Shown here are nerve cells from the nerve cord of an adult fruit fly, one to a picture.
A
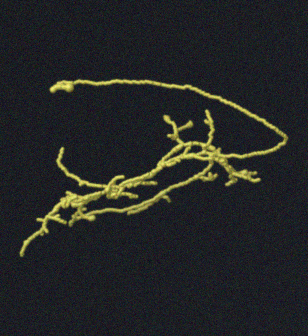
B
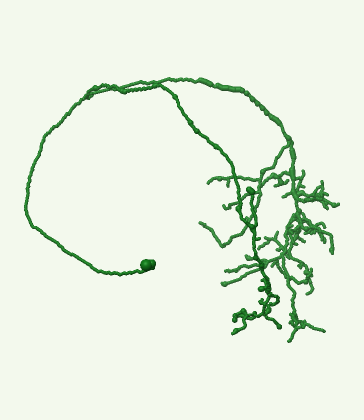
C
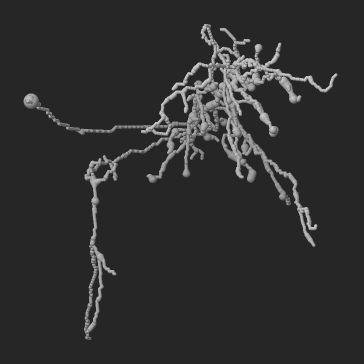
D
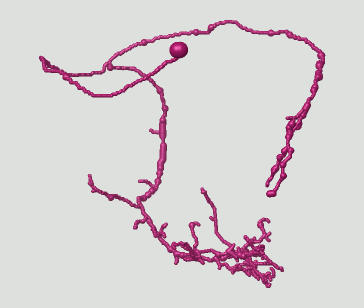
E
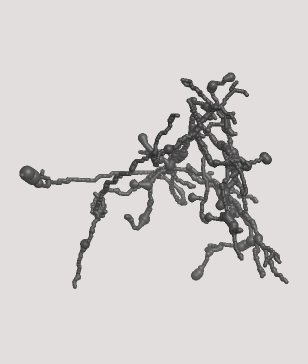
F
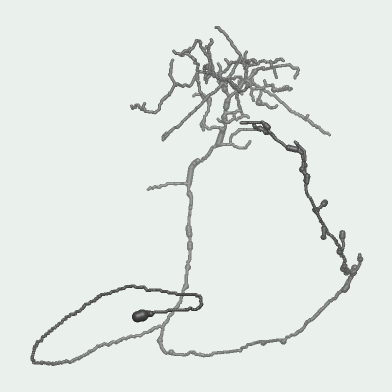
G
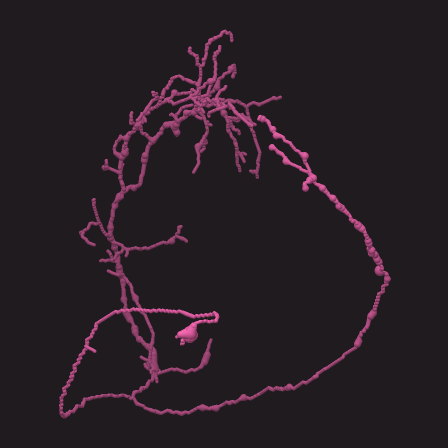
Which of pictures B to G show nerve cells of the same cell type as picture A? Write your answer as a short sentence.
Picture C and picture E are of the same cell type.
